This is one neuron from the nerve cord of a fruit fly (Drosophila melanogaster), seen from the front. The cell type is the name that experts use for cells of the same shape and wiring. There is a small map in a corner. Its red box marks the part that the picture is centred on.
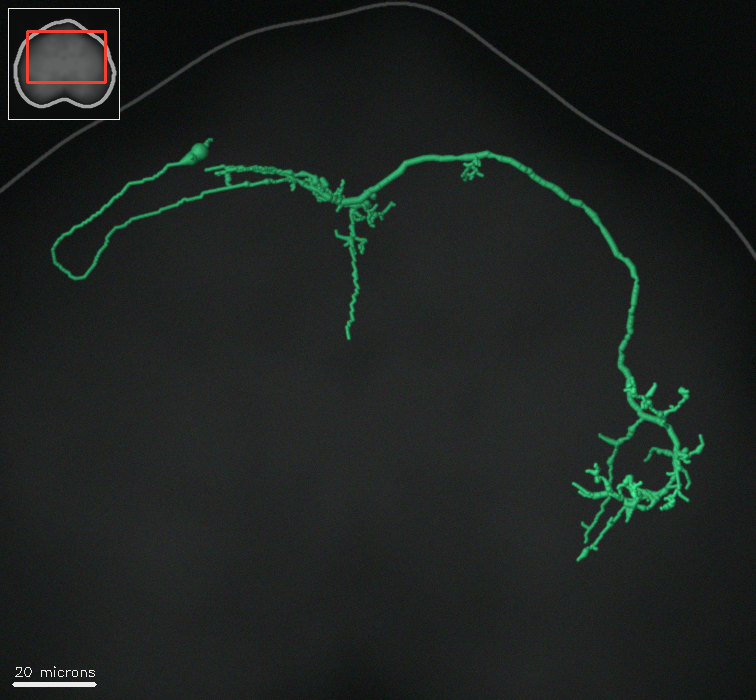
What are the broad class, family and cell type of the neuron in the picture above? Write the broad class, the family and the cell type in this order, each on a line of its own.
nerve-cord intrinsic neuron
hemilineage 19B
IN19B054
